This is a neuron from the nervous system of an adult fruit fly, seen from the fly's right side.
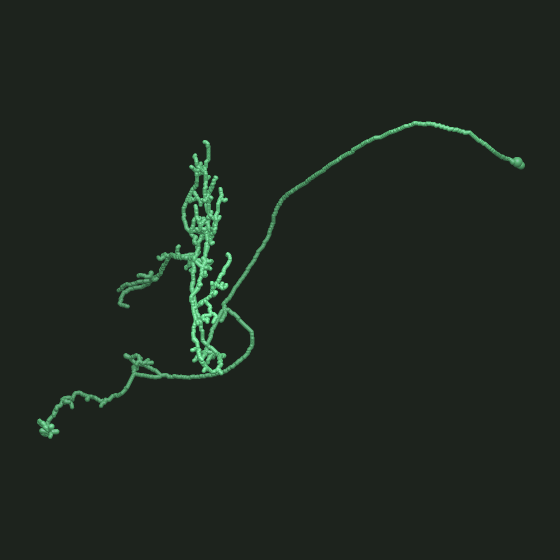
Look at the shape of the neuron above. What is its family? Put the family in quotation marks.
"hemilineage AOTUv1_ventral"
